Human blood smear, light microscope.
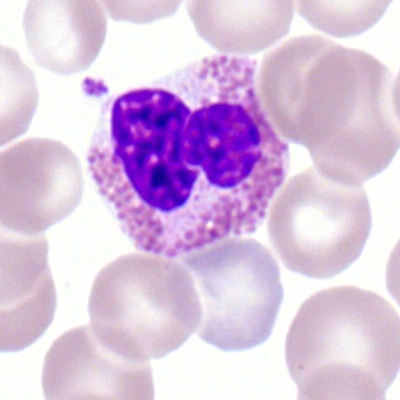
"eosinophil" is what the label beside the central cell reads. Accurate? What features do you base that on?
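Two lobes lie side by side in the nucleus, the left one larger than the right, and this goes with eosinophil.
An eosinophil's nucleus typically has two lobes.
The lobes and the dense, dark purple, coarsely clumped chromatin are plainly seen, which speaks against basophil.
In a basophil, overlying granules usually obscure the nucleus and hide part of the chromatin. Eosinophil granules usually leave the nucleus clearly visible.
Granules are spread through the cytoplasm all around the nucleus, and no nucleoli are visible. Eosinophil fits.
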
